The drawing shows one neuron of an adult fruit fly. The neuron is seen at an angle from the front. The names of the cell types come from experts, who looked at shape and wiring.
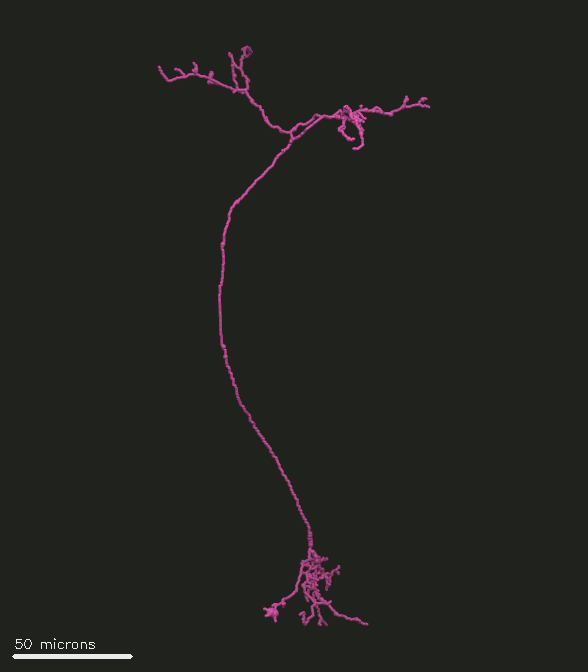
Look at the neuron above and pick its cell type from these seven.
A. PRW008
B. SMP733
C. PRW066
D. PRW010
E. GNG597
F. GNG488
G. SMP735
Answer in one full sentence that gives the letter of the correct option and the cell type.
It is PRW010, option D, that is the cell type of the neuron.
